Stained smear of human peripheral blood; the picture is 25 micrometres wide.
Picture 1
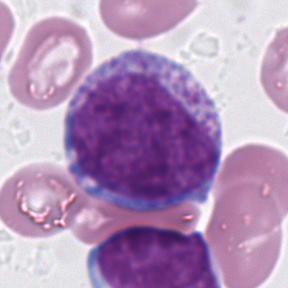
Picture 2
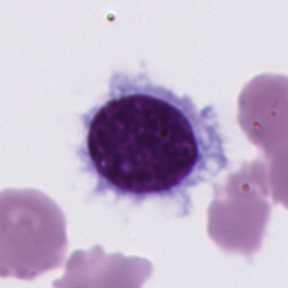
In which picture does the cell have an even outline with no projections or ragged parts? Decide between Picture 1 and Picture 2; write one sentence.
The cell of Picture 1 has a smooth border with no projections, blebs or tags.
